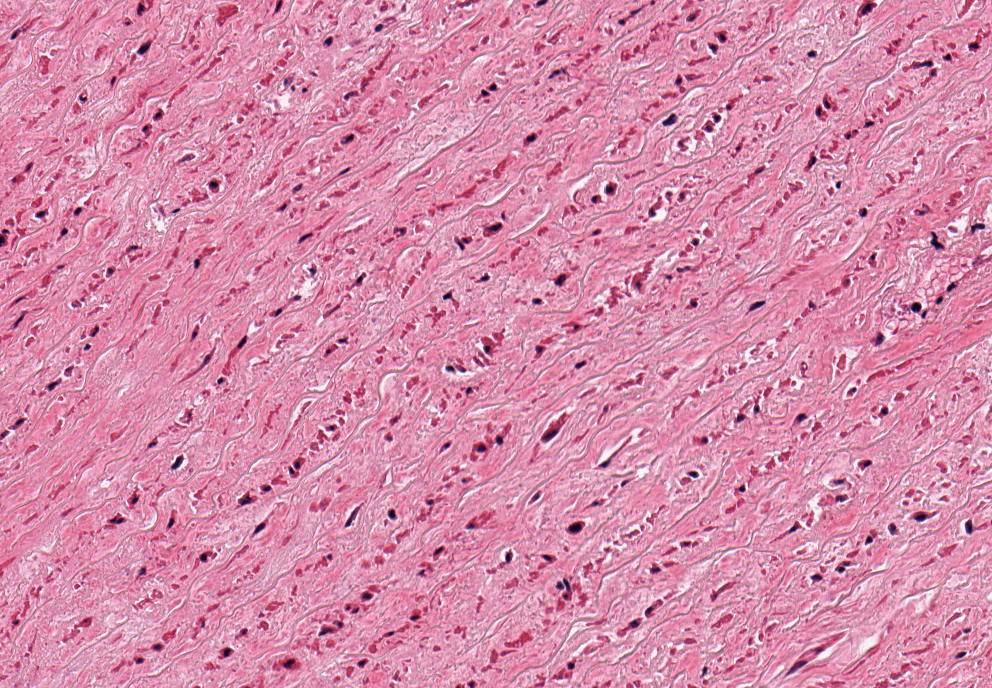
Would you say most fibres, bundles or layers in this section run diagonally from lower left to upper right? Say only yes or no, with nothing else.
Yes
